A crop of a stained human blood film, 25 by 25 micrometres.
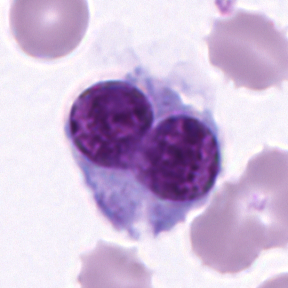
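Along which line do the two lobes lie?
From upper left to lower right.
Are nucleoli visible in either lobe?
No; neither lobe shows nucleoli.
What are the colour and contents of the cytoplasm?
It is pale greyish blue and holds no distinct coarse granules.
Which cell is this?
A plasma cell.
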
